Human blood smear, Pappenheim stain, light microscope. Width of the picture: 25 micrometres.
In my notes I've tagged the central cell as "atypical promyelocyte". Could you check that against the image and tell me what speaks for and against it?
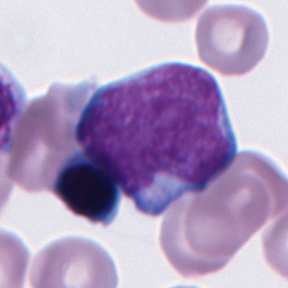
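First item, granules: no coarse granules are seen in the cytoplasm.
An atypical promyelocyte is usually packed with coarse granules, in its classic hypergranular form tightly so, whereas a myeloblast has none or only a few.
This item therefore goes with myeloblast and against atypical promyelocyte. Second item, proportions: the nucleus fills most of the cell, and the scant cytoplasm shows mainly as a patch at the lower edge.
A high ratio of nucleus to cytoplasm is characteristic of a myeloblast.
This item goes with myeloblast too. The remaining items are simply recorded: the outline is angular, with several fairly straight sides rather than a smooth curve, and the cytoplasm is pale blue. Tally: the features that can be weighed fall on the side of myeloblast, so atypical promyelocyte does not fit, and myeloblast is the name for this cell.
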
